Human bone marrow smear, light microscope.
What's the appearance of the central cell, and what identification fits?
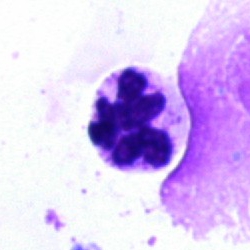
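Findings: narrow rim of cytoplasm around a nucleus that fills most of the cell. Deep purple staining, dense chromatin. Pale pinkish-lilac cytoplasm without vacuoles. Conclusion: segmented neutrophil.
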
